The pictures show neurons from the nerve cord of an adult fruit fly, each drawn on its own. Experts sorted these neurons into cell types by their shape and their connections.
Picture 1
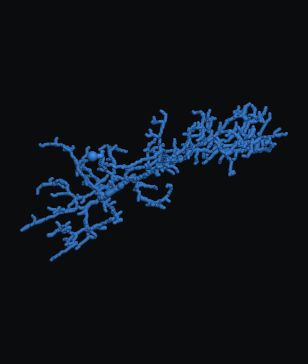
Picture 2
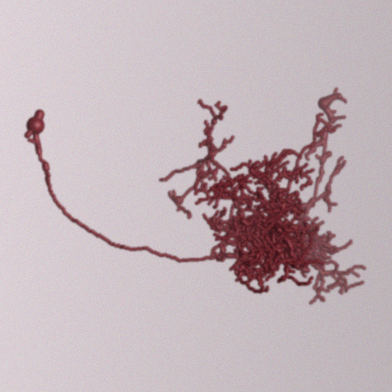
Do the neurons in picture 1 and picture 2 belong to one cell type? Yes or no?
no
